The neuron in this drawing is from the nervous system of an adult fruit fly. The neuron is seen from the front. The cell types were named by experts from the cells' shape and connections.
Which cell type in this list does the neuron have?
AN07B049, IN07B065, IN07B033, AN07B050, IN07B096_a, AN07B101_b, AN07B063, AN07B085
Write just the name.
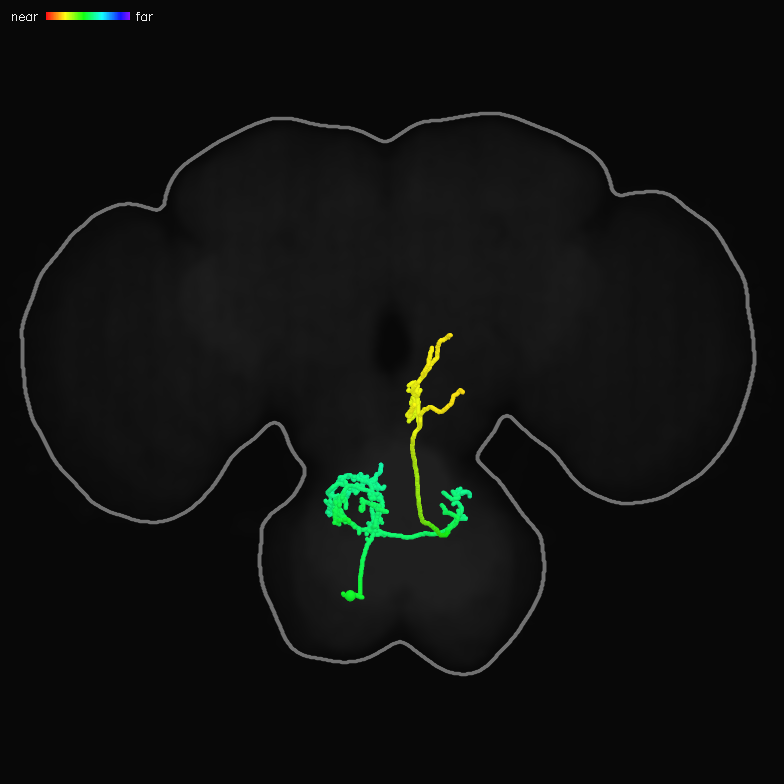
AN07B049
